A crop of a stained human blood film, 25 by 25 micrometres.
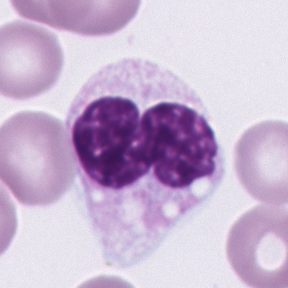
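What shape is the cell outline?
A teardrop, narrowing toward the bottom.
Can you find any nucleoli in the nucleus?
No, none are visible.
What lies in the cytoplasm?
Fine pinkish-purple granules are scattered through it, and several small clear round vacuoles sit below the nucleus.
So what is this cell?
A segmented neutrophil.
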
